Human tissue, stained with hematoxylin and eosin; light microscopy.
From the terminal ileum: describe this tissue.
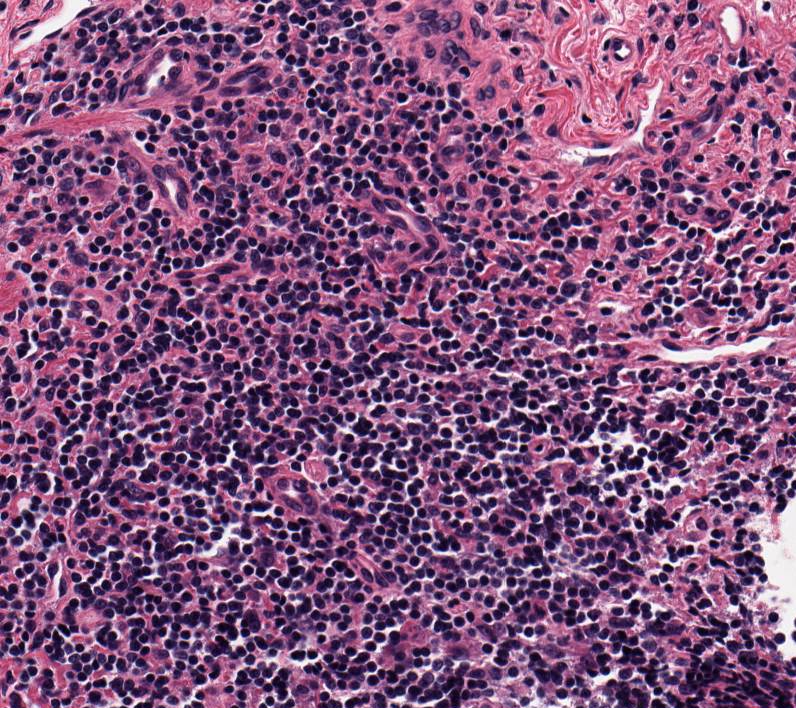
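What strikes me first is a dense sheet of small round lymphocytes filling most of the field. Looking closer, their nuclei are small, round and darkly stained, with scant cytoplasm. In the upper right corner there are pink, wavy collagen bundles with few cells. And I can't find any pale germinal centres within this lymphoid infiltrate.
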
